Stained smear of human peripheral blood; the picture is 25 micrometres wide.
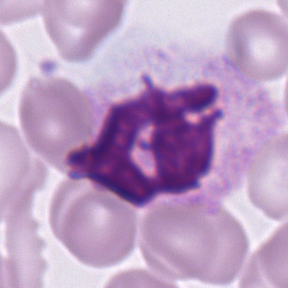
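Segmented neutrophil, the nucleated cell at the centre of a stained peripheral blood smear. The nucleus has an angular outline with several small pointed tips along its edge, and a pale slit-like gap lies within it near the centre. Dark purple, densely condensed chromatin runs throughout the nucleus. Very pale cytoplasm lies mainly on the upper right side of the nucleus.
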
